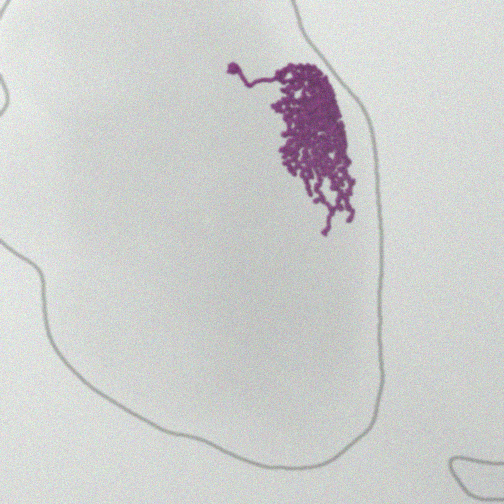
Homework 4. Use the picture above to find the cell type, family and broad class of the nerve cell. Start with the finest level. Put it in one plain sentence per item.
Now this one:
Type Pm7 of the Pm family, an optic-lobe intrinsic neuron.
